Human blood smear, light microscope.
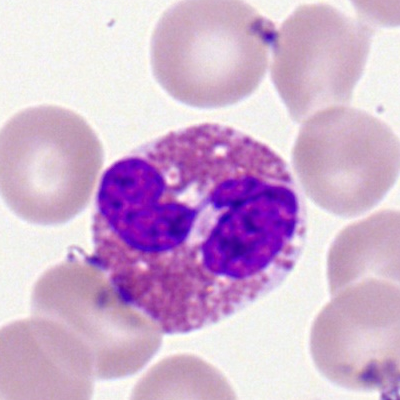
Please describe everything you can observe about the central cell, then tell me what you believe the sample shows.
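Here the outline is round and smooth. The nucleus is made of two lobes sitting side by side, one on the left and one on the right. Between them you can see a pale area of cytoplasm. What you are looking at is an eosinophil.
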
